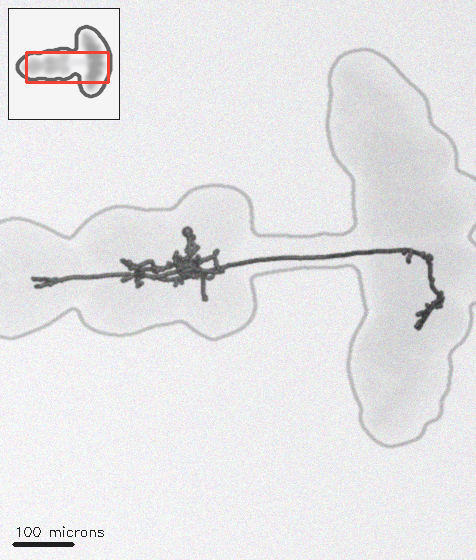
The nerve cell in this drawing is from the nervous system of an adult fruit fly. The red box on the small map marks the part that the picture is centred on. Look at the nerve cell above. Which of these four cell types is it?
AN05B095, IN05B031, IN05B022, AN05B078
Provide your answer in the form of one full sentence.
Included in the cell type AN05B078 is this neuron.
